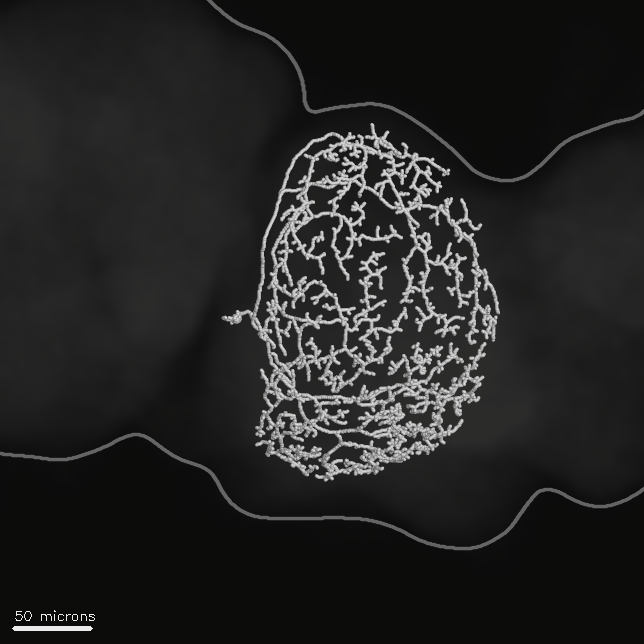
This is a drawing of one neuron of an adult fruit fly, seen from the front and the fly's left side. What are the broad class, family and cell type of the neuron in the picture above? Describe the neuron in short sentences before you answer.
From top to bottom in the picture it spans about 250 microns. In this view it is taller than it is wide. This is an optic-lobe intrinsic neuron. The family is Cm. The cell type is Cm29.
